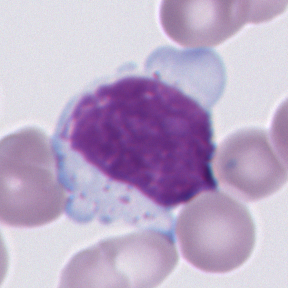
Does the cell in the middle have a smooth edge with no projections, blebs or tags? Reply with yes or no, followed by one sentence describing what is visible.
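No. The cell outline is irregular, with a pale bluish bulge at the upper right.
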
